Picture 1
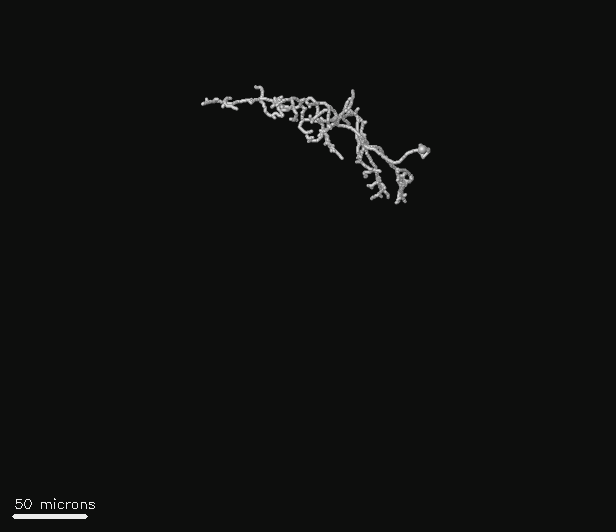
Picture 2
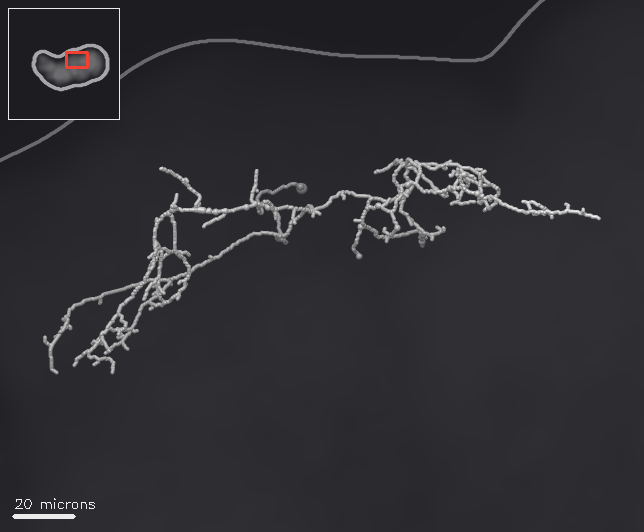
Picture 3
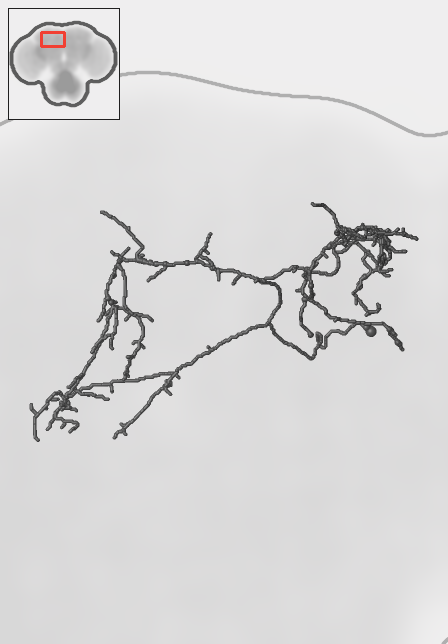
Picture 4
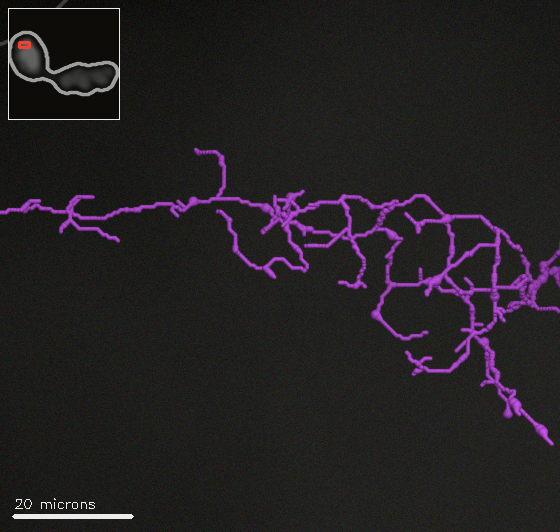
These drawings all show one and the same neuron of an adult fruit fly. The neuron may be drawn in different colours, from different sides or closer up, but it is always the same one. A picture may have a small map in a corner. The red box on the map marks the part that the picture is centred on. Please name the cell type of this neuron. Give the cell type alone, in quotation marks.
"CB3358"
